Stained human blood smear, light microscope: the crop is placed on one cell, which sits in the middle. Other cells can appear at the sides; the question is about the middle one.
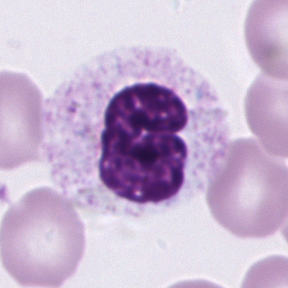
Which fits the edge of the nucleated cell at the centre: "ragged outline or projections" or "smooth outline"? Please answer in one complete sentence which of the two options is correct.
What bounds the cell is a smooth, even outline.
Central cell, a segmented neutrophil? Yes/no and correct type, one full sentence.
Yes, the cell at the very centre of the crop is a segmented neutrophil.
